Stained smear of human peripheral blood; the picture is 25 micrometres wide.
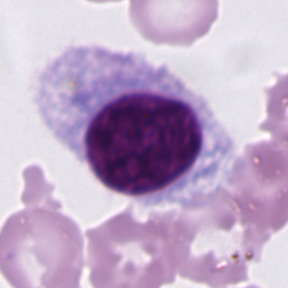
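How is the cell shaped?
It is elongated, long axis upper left to lower right.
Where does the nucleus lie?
Off-centre, toward the lower right of the cell.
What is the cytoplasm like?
Abundant and pale blue-grey.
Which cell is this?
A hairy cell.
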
